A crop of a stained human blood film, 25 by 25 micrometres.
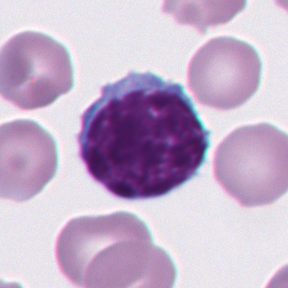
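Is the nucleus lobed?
No; it is a single rounded mass, about 11 by 9 micrometres.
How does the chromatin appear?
Dense, dark purple and coarsely clumped.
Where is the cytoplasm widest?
At the top, where the scant rim meets an upper edge with small irregular projections.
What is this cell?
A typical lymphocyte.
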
